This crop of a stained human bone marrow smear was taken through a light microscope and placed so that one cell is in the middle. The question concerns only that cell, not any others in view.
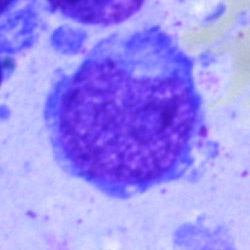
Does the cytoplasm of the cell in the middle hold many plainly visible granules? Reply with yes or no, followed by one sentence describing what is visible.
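No. No distinct granules are seen in the cytoplasm.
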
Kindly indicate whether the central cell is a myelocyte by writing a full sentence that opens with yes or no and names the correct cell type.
No, the identification should read a blast, not a myelocyte, for the central cell.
